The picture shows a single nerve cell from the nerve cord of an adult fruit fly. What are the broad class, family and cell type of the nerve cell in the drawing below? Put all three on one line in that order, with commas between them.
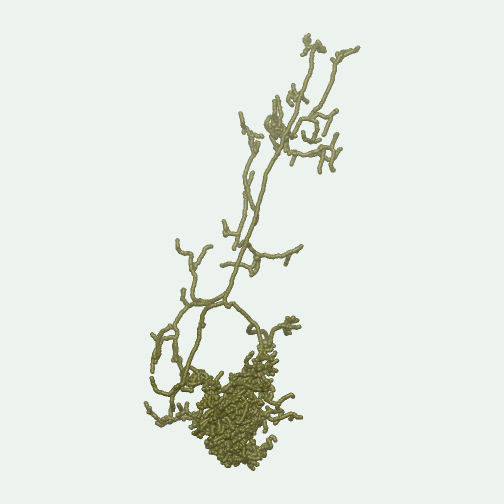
nerve-cord intrinsic neuron, hemilineage 10B, IN10B001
